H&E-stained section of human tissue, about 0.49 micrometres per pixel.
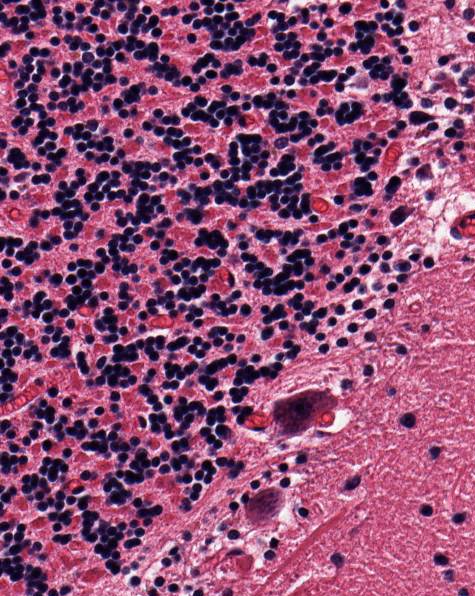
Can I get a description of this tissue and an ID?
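To begin, a densely cellular zone fills the upper left and most of the left side, while a pale, sparsely cellular zone occupies the lower right. Next, the dense zone is tightly packed small round nuclei, very dark, with almost no visible cytoplasm, and small nucleus-free pink patches scattered among them. Last, the pale zone is a finely fibrillar pink neuropil with only scattered small dark nuclei. This is cerebellum.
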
